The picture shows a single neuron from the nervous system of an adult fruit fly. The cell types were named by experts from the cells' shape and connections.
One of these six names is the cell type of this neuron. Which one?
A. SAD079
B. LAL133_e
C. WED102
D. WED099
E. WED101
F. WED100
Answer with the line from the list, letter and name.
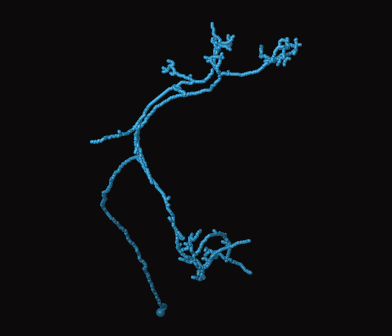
E. WED101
